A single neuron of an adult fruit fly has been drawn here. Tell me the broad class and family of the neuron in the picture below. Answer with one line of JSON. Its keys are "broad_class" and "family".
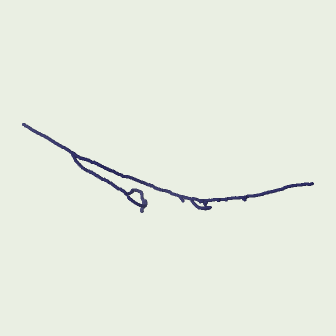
{"broad_class": "sensory neuron entering the nerve cord", "family": "class mechanosensory proprioceptive"}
